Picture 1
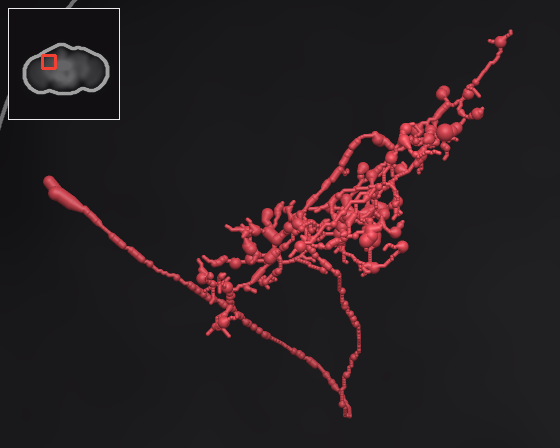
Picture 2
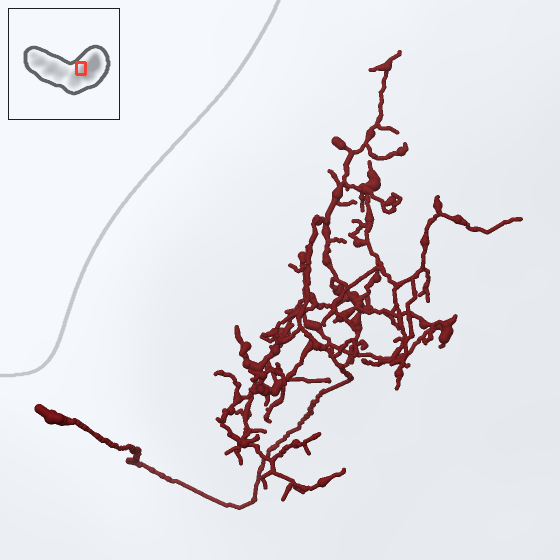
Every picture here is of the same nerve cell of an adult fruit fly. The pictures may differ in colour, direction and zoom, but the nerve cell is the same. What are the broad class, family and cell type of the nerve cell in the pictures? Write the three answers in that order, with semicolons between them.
central-brain intrinsic neuron; hemilineage VPNp&v1_posterior; LHPV2a1_c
